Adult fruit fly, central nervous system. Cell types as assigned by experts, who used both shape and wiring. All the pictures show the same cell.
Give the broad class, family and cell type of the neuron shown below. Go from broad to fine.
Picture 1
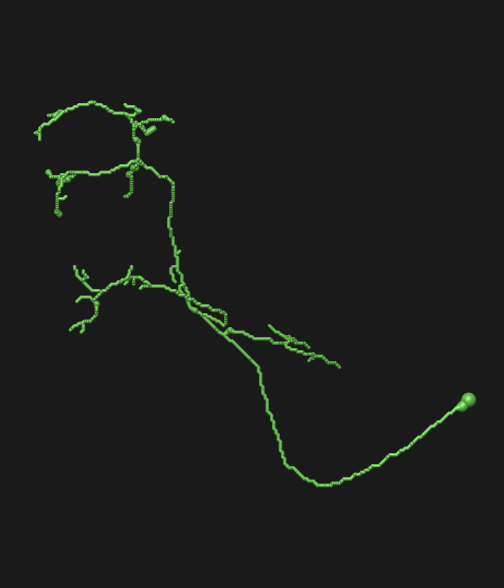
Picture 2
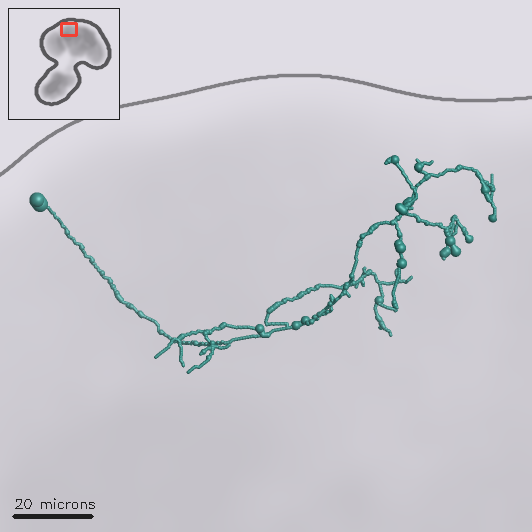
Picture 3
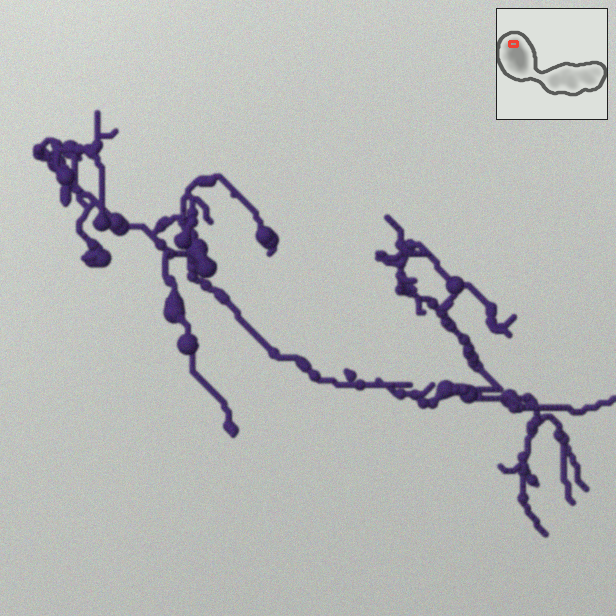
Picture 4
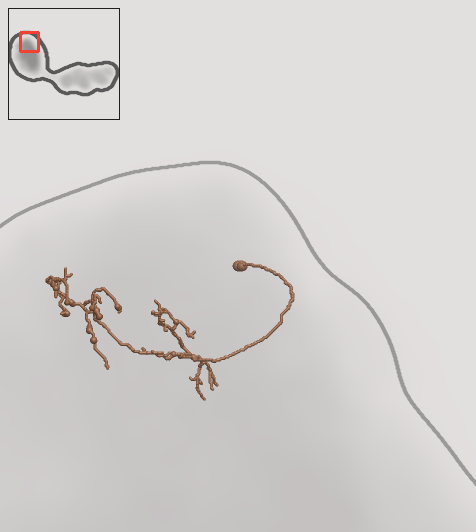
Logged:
central-brain intrinsic neuron; hemilineage SLPad1_posterior; CB1220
